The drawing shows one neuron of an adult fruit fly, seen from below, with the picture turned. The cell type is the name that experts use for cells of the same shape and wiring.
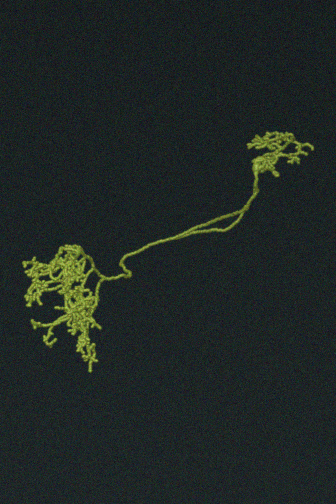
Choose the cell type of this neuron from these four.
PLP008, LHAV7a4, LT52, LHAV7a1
LT52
